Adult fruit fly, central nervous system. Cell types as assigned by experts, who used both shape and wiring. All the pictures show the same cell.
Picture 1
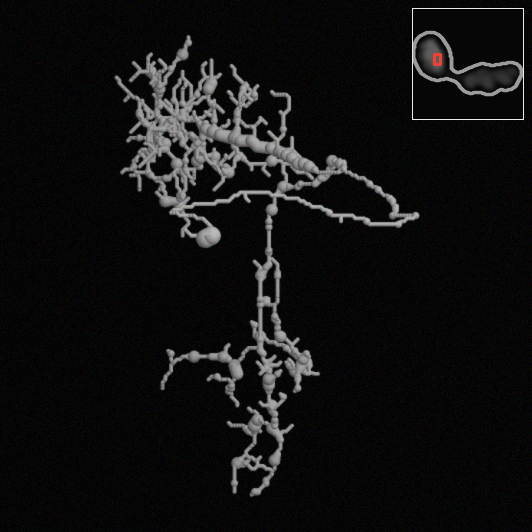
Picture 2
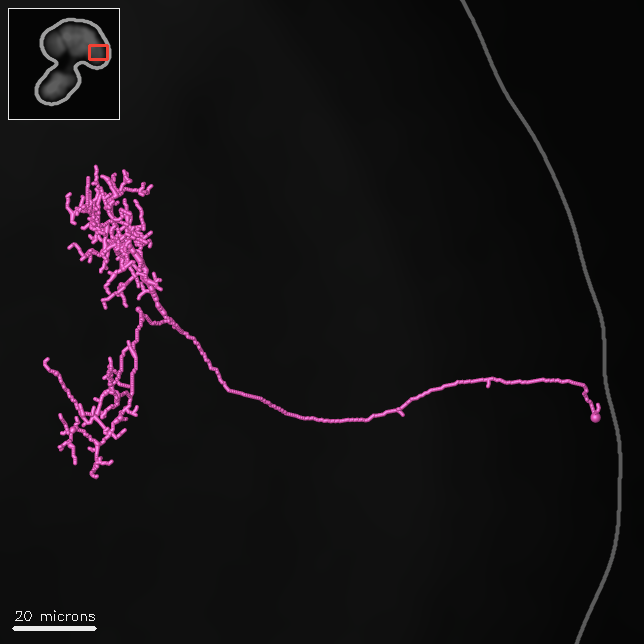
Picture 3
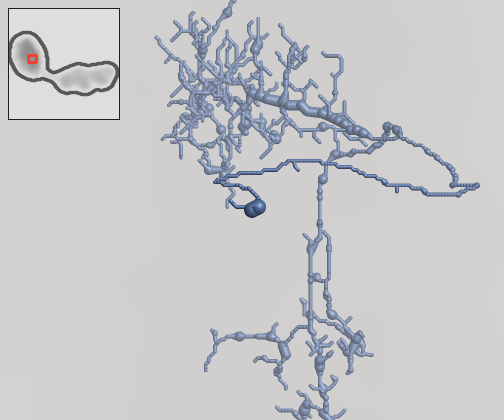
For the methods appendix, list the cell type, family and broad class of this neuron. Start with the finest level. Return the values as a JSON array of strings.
["Tm24", "Tm", "optic-lobe intrinsic neuron"]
